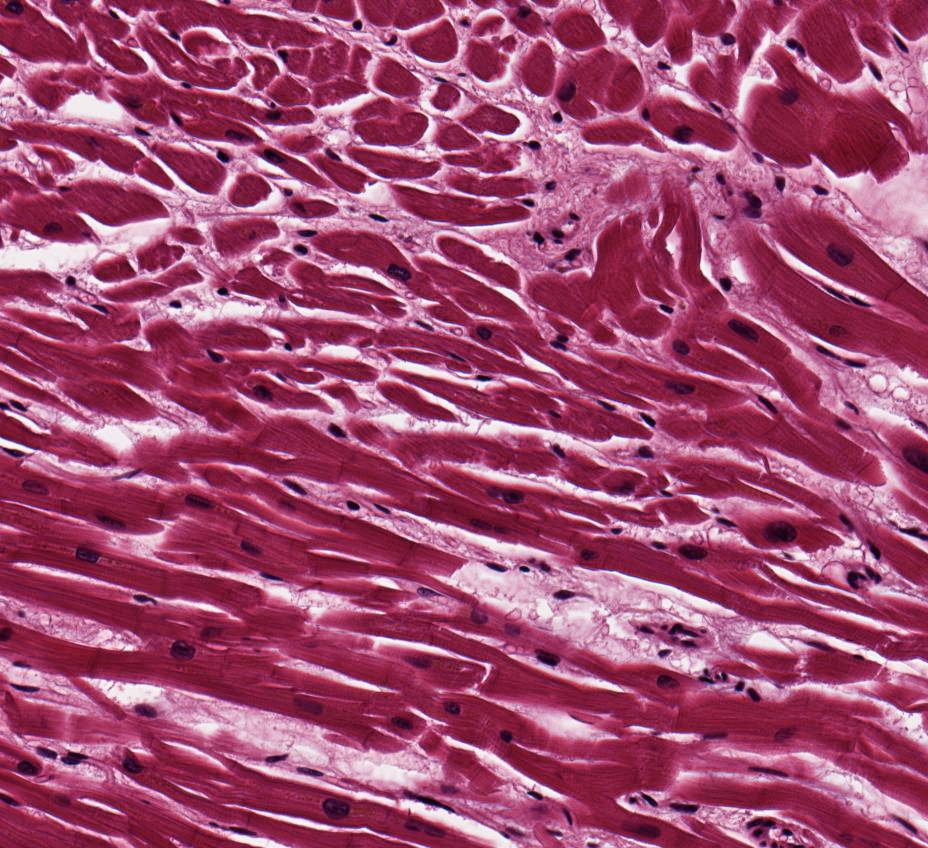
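Left ventricle of the heart, with muscle fibres cut across or obliquely in the upper field and lengthwise in the lower. The lengthwise fibres branch and rejoin one another and show fine cross-striations. The muscle cytoplasm stains a deep pinkish red.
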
